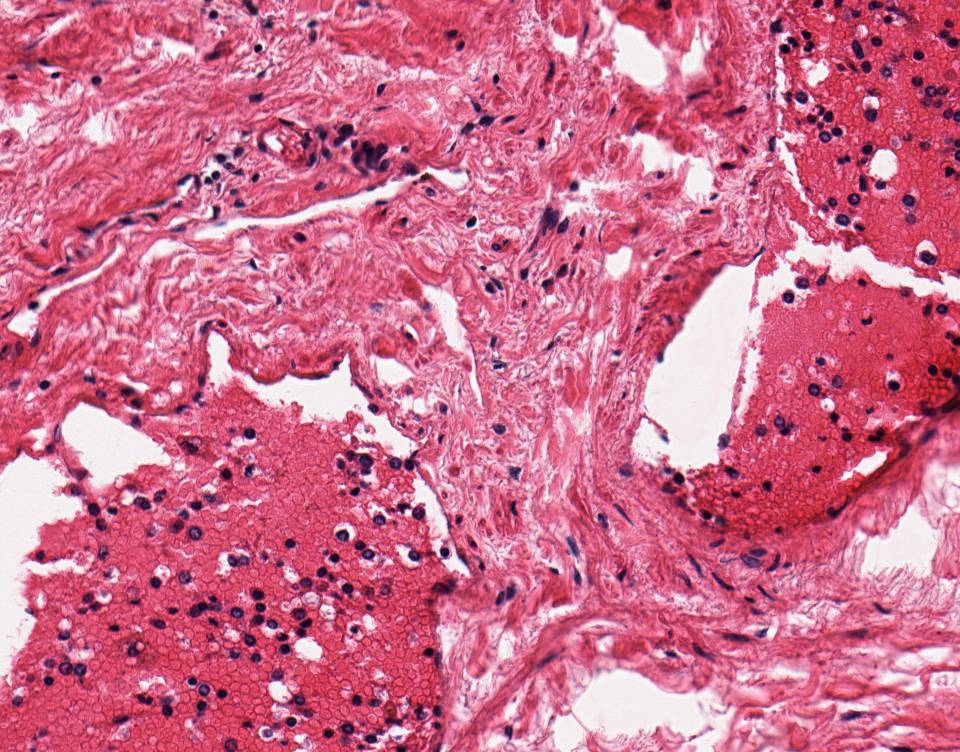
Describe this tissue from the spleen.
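In the blood-filled areas I'm seeing densely packed red blood cells, with round, dark-staining leukocyte nuclei scattered singly among them. Turning to the stroma: wavy, loosely arranged collagen fibres, and sparse small, elongated, spindle-shaped nuclei.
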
